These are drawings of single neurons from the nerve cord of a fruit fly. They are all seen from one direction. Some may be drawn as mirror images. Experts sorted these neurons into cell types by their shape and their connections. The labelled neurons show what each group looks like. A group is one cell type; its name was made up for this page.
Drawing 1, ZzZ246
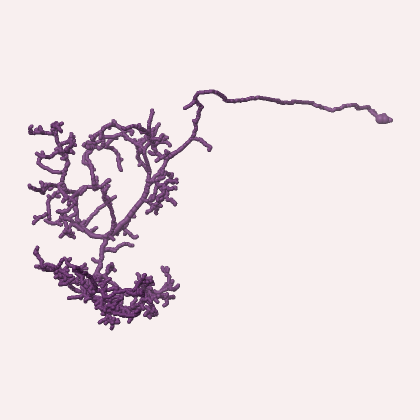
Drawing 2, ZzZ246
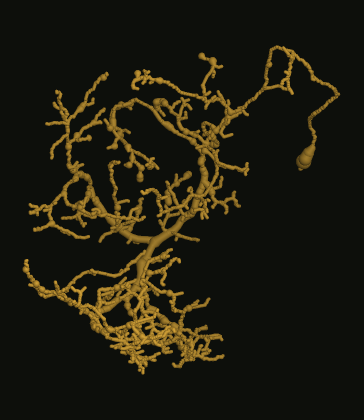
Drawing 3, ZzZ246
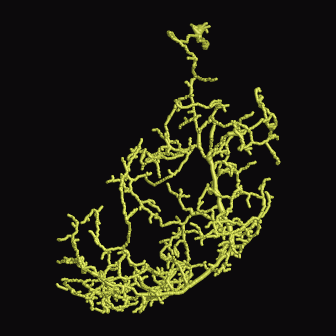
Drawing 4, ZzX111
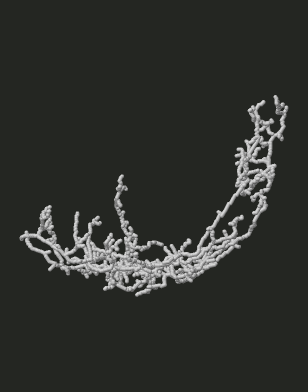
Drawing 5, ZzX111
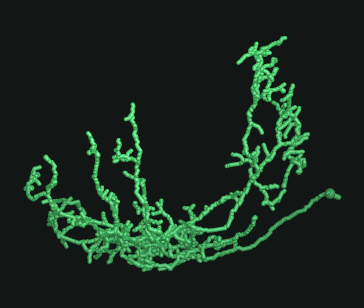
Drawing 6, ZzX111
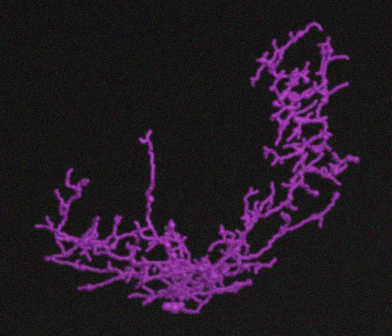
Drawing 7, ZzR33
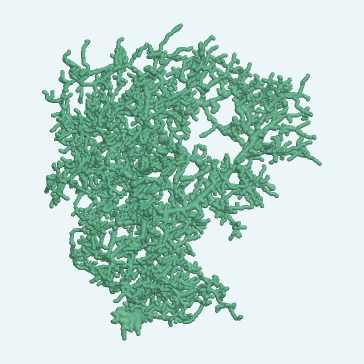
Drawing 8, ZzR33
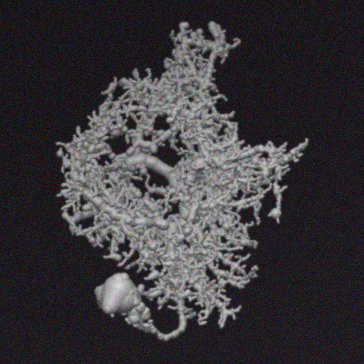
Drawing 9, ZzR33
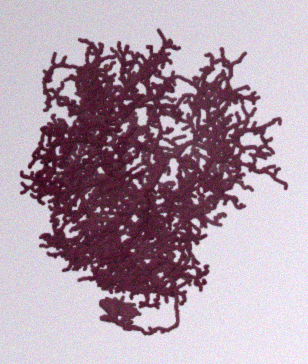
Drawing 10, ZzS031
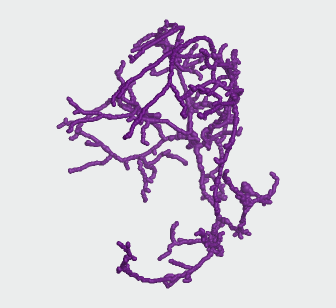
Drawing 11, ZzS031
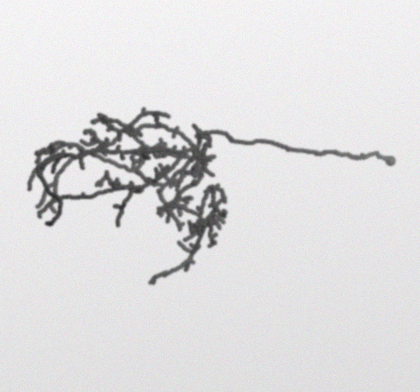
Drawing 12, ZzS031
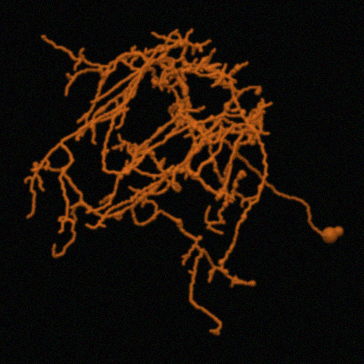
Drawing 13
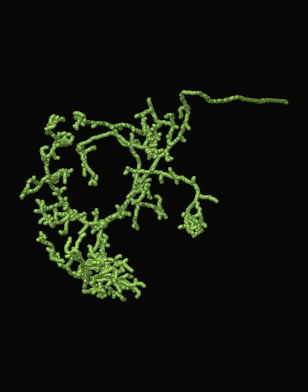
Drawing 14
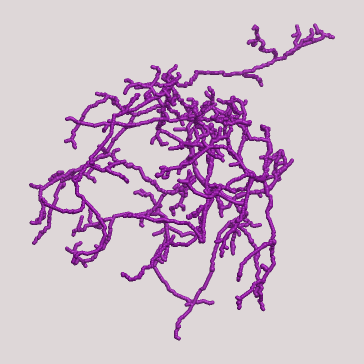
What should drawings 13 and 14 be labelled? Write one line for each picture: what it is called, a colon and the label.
13: ZzZ246
14: ZzS031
